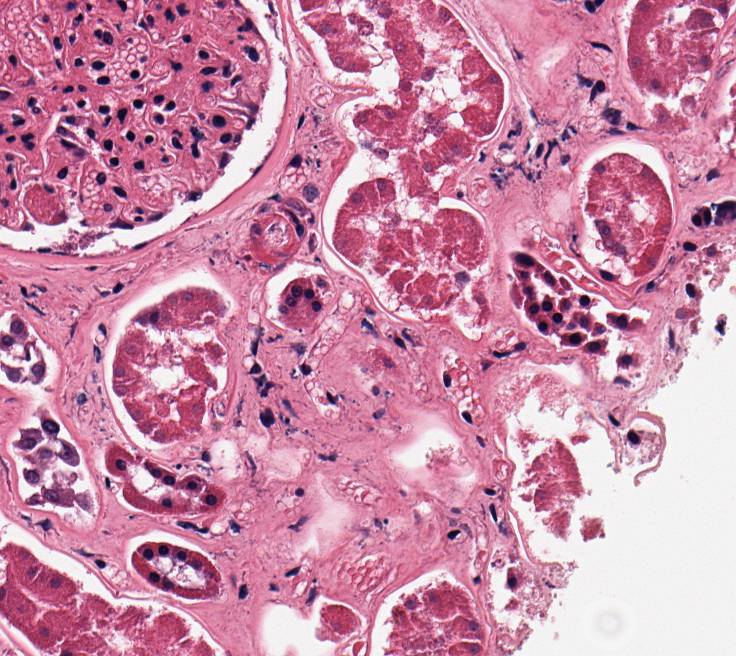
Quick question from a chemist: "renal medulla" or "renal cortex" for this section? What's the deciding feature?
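Renal cortex. A large rounded glomerulus, cut off by the frame, fills the upper left corner, rimmed by a clear crescent of space inside its capsule.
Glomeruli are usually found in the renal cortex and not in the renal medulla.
Most tubules are lined by cells with abundant granular eosinophilic cytoplasm, many holding numerous small clear vacuoles. Pale pink loose fibrous stroma with scattered elongated nuclei separates the tubules.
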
